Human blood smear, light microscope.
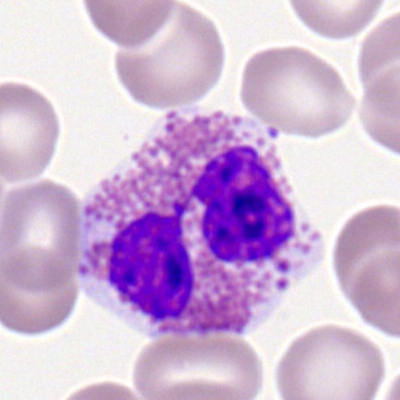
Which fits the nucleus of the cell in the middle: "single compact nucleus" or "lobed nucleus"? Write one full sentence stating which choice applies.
It is a lobed nucleus that this cell contains.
